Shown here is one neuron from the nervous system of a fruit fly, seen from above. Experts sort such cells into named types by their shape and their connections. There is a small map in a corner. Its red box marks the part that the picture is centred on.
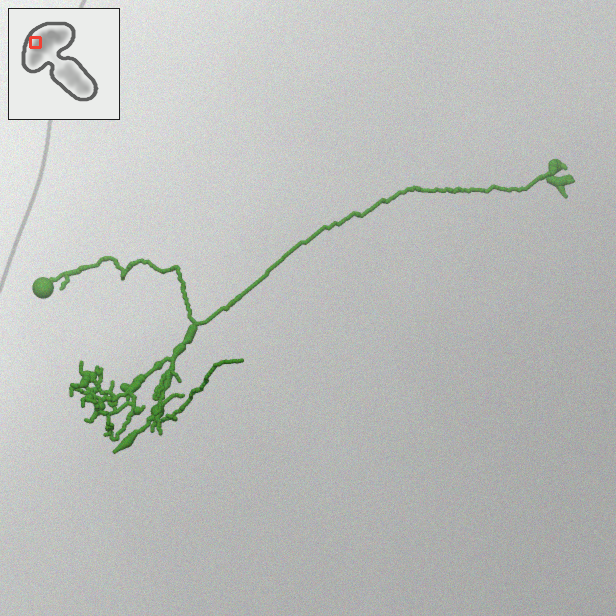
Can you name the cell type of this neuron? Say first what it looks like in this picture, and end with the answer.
It lies in the brain. The cell body can be seen on the left of the picture. It is a central-brain intrinsic neuron. It is of cell type TuBu04.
